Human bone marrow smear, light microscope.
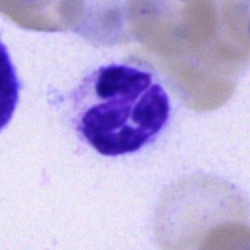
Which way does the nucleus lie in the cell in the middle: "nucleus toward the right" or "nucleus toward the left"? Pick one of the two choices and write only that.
Nucleus toward the right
